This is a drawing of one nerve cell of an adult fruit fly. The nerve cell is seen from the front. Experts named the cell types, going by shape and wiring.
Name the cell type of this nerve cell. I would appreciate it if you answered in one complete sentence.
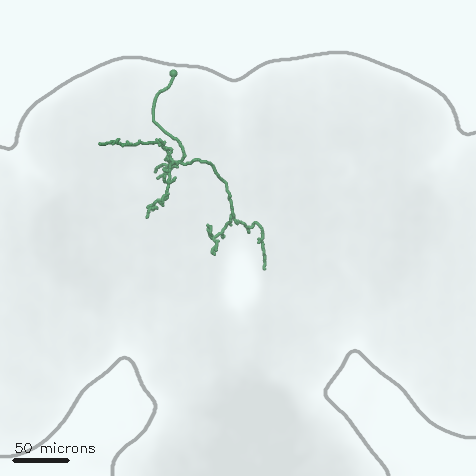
This nerve cell is typed as CL171.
